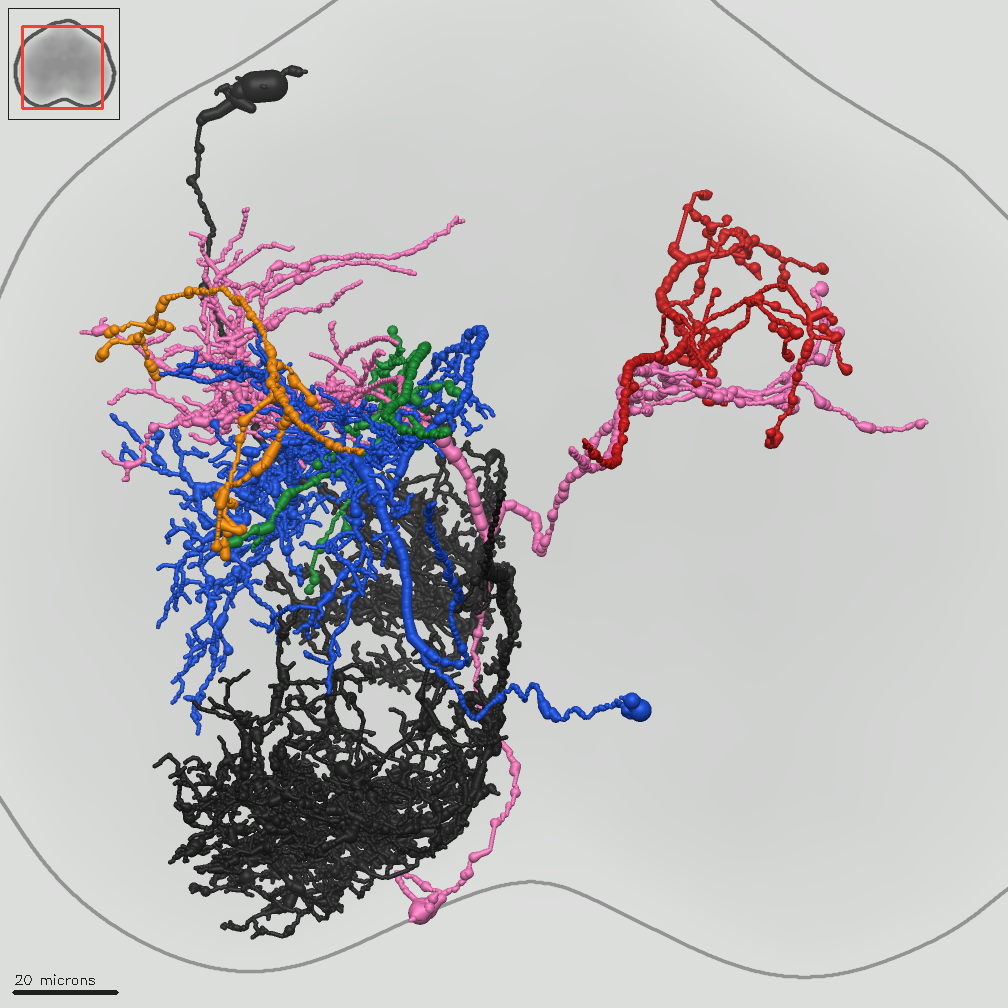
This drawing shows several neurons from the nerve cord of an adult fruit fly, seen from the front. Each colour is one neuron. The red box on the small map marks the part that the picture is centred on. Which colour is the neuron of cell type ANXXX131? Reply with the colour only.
blue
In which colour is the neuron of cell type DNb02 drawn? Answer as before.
red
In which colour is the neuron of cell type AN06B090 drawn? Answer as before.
pink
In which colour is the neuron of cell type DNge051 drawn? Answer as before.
orange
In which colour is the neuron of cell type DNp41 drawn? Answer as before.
green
